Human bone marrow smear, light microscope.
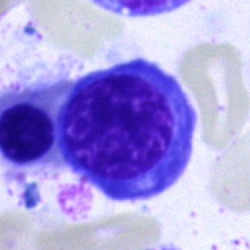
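Erythroblast with a nucleus filling most of the cell and a moderate rim of deep blue cytoplasm. The rim is wider on the right side than on the left. Below and to the right of the nucleus, a paler patch lies within the cytoplasm.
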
